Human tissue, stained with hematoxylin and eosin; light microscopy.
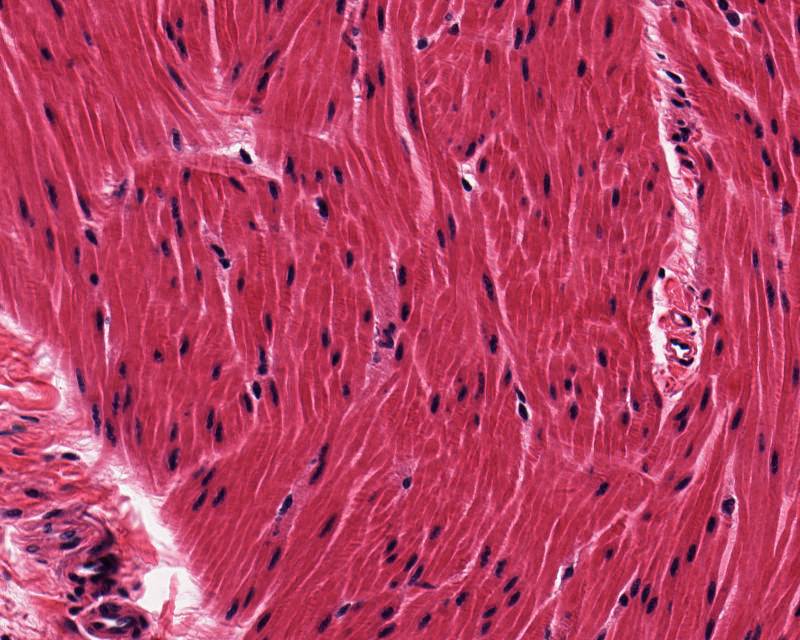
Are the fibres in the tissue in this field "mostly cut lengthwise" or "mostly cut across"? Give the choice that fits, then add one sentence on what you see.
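Mostly cut lengthwise. Nearly the whole field is filled by closely packed muscle fibres cut lengthwise, so they appear as long bands rather than round profiles.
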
